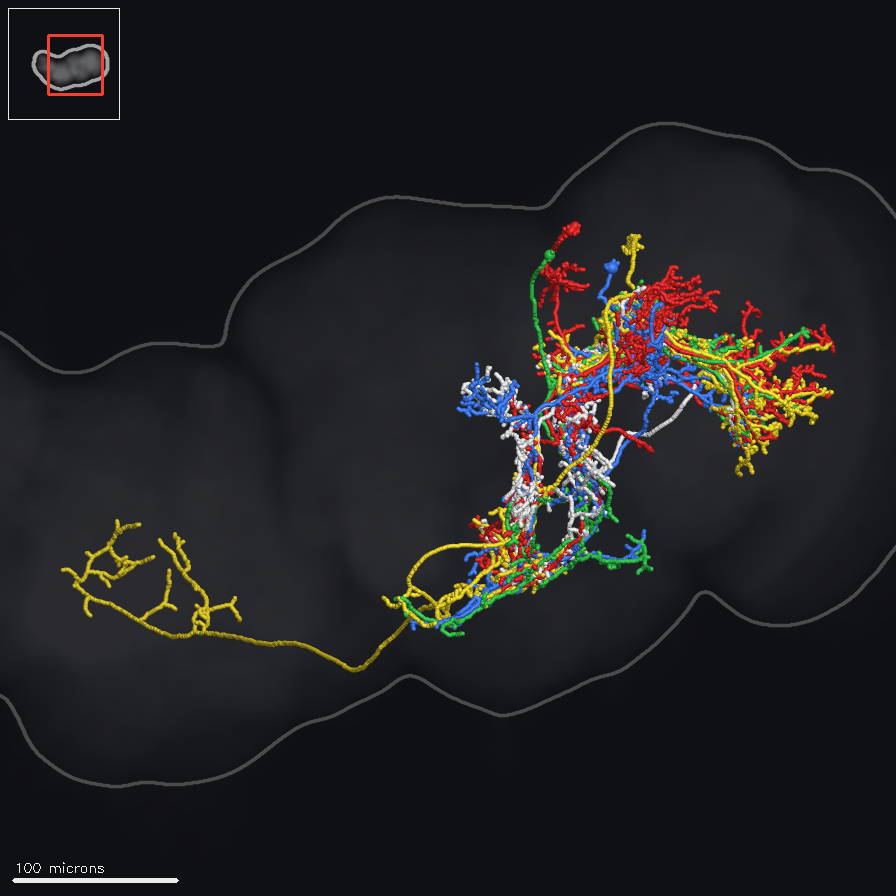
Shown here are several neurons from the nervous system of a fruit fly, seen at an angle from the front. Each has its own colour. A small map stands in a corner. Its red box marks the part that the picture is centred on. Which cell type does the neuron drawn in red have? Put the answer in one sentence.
The cell type is CL248.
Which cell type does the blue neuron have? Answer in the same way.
The cell type is CL310.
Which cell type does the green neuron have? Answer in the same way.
The cell type is CL214.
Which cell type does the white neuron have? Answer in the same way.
The cell type is CL264.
